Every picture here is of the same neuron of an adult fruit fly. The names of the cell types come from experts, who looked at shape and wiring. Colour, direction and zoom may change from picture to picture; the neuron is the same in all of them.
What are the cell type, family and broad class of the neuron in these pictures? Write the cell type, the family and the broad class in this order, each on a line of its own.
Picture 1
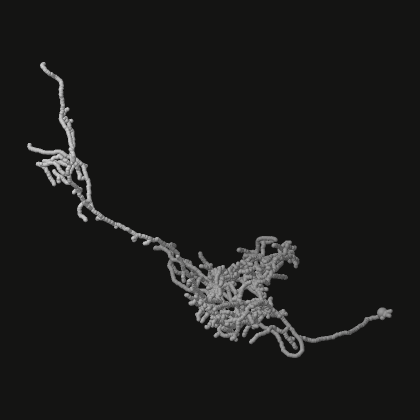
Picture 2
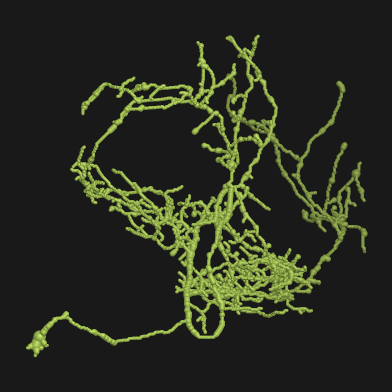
CL027
hemilineage LHl3
central-brain intrinsic neuron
